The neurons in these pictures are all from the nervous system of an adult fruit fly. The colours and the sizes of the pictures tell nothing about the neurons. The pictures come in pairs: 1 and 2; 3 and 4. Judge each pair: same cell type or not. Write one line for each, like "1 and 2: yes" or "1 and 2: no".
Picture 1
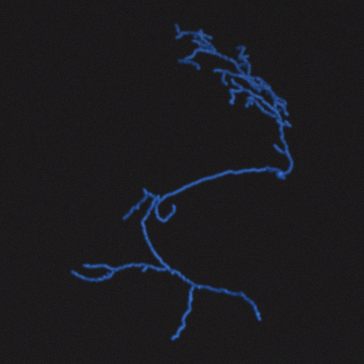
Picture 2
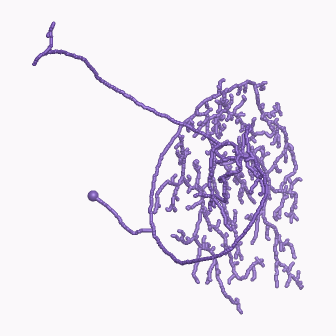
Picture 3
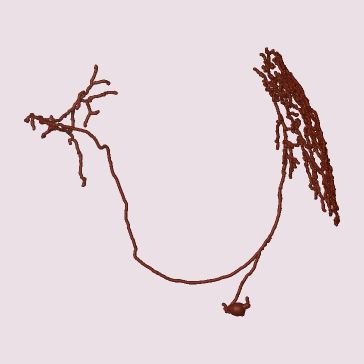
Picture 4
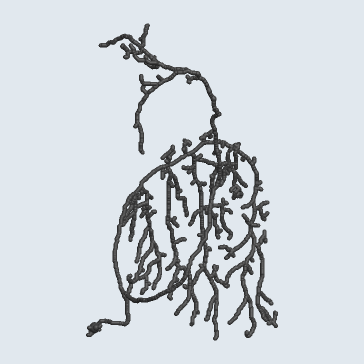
1 and 2: no
3 and 4: yes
